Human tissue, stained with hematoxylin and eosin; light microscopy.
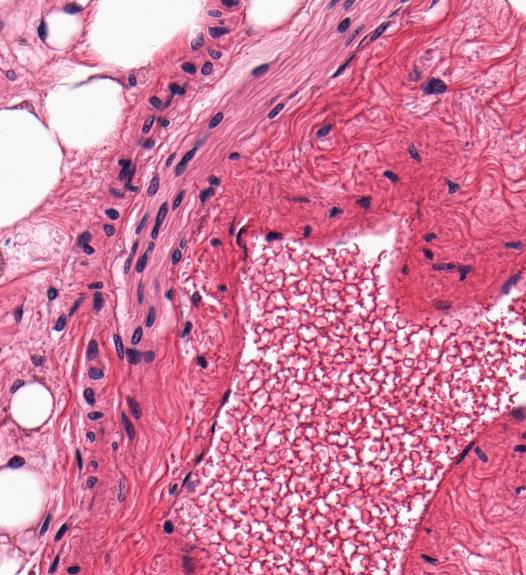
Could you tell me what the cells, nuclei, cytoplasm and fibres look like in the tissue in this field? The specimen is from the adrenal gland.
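A large space packed with red blood cells takes up the lower centre and right. None has a nucleus; many have pale centres. A separate band of pink fibrous tissue borders it at the lower right corner. Adipocytes, empty round spaces, line the upper left edge.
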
